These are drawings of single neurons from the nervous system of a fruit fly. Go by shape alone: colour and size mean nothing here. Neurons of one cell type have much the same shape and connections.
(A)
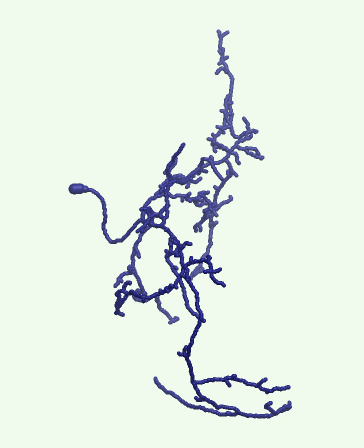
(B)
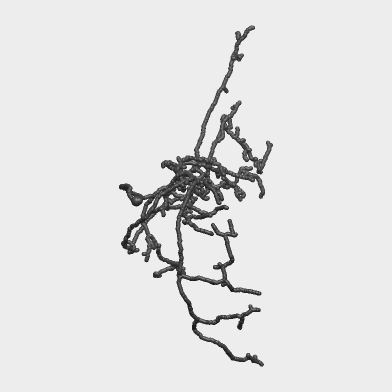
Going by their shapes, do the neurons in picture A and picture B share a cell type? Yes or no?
yes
